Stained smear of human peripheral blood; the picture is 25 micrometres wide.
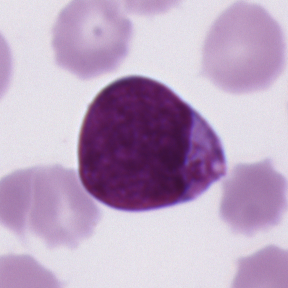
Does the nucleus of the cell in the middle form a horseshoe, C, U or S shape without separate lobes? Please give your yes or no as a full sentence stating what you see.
No, rather than a horseshoe, C, U or S shape, the nucleus is a compact round or oval mass.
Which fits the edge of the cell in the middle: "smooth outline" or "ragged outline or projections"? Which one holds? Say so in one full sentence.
Neither ragged parts nor projections, blebs or tags mark the edge of the cell.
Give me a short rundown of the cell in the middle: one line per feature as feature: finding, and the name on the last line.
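Size: about 13 micrometres across
Nucleus: fills most of the cell
Chromatin: dark purple, fairly even throughout
Cytoplasm: little, just a cap on the right
Colour: pale lilac, much lighter than the nucleus
Name: myeloblast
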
